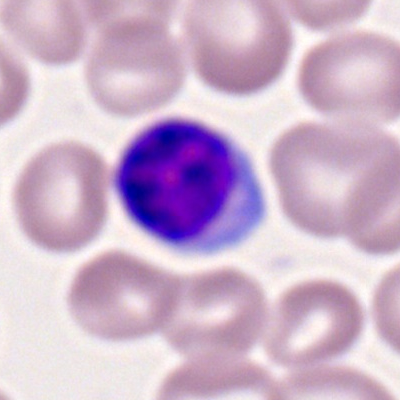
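Lymphocyte, the central cell of this stained human blood smear. Its chromatin is dense and dark purple, gathered into coarse clumps. The cytoplasm is a scant, pale blue rim. That cytoplasm contains neither granules nor vacuoles.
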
